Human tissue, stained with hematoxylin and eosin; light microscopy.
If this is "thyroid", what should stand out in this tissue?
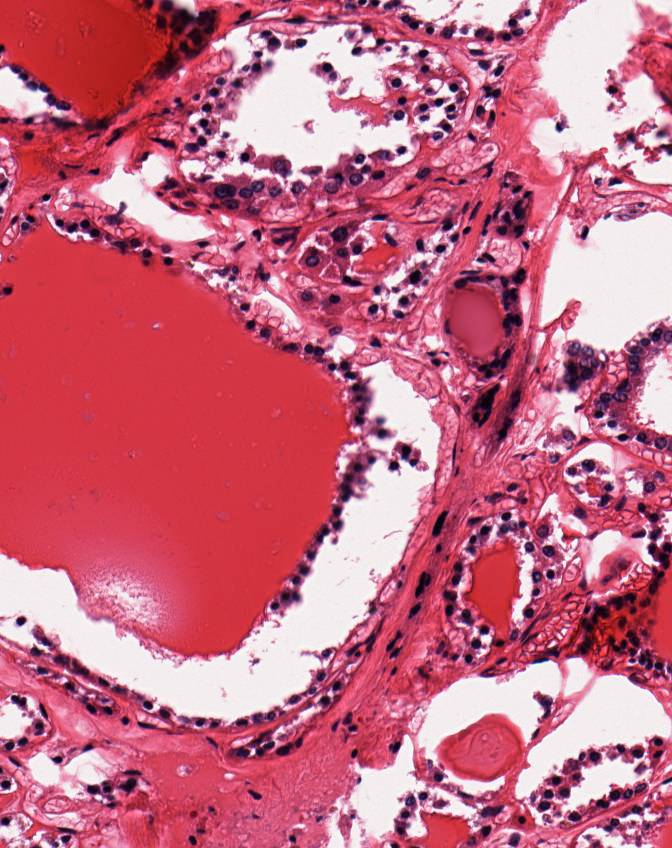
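Goes with thyroid: spaces lined by a single layer of flattened to cuboidal cells.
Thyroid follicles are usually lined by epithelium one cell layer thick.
Lining nuclei small, round, dark, fairly uniform. Against: a band of pink fibrous stroma with elongated spindle nuclei runs from top centre down towards bottom centre.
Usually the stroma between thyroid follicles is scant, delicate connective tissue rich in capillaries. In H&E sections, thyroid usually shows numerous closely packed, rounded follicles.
Smaller rounded spaces in the right half also contain red material.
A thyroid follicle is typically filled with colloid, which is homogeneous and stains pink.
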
